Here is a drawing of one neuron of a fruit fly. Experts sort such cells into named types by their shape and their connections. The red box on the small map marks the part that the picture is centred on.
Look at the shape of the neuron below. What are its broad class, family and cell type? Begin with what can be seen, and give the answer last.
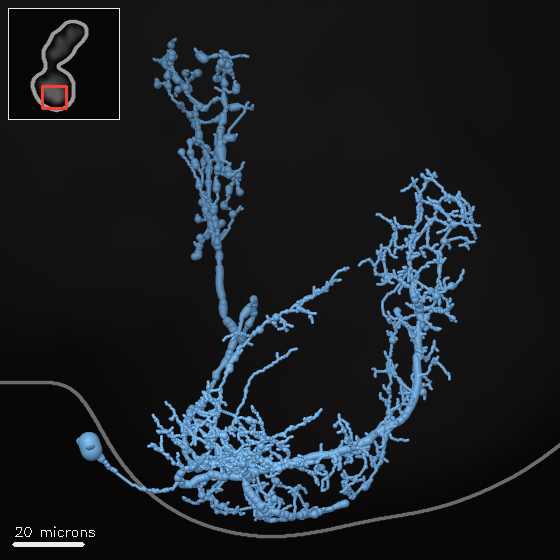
Its cell body lies at the lower left of the picture. By the scale bar it is about 140 microns tall in this view. More than a hundred branch ends can be seen. It is a central-brain intrinsic neuron. The family is hemilineage AOTUv1_medial. The cell type is SMP148.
